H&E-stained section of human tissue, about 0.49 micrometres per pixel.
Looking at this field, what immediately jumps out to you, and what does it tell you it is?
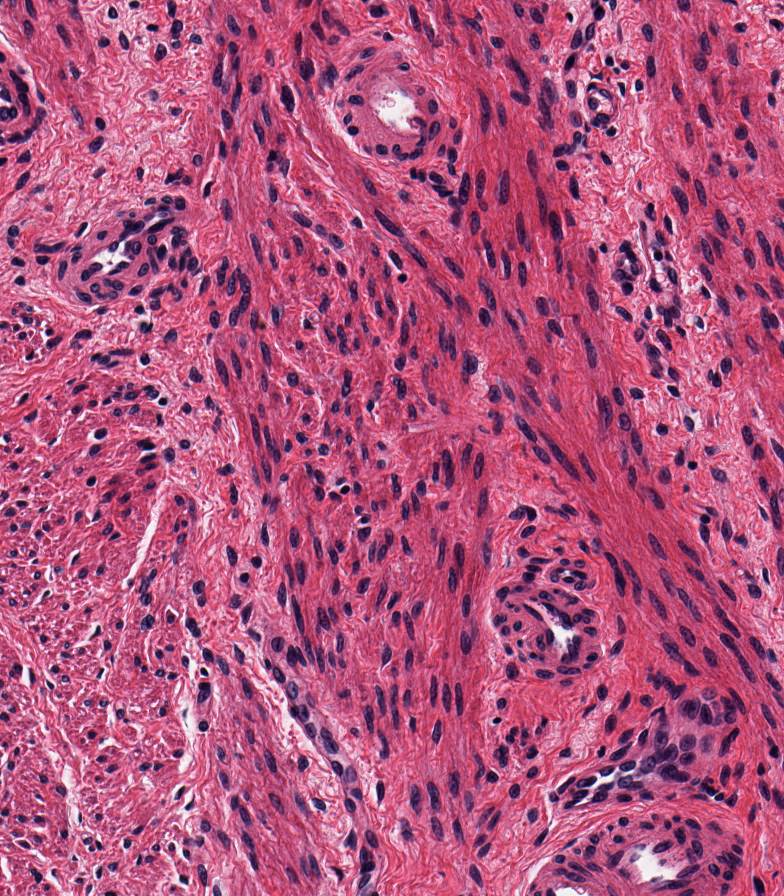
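Smooth muscle is the main tissue here. Spindle cells run in intersecting fascicles in different directions, with elongated, blunt-ended, cigar-shaped nuclei and abundant, brightly eosinophilic, fibrillar cytoplasm.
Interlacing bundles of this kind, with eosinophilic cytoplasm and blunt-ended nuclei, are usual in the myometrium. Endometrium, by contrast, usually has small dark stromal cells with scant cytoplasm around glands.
A fascicle cut across at lower left shows round nuclei, some with a clear perinuclear halo.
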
